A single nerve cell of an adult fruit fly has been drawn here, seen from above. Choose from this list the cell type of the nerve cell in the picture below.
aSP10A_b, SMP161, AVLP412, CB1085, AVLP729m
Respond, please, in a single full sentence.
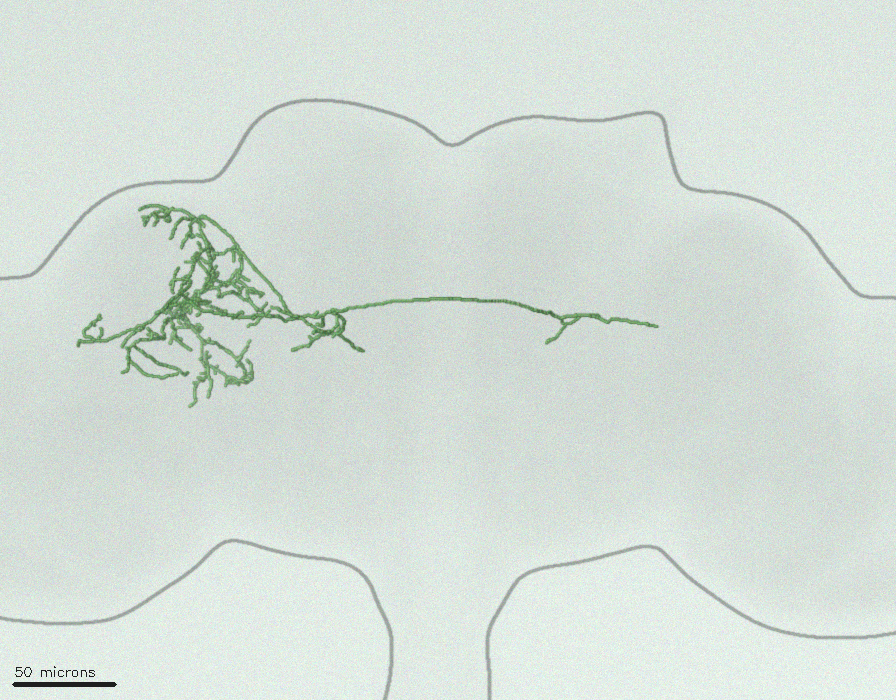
This nerve cell is classified under the cell type aSP10A_b.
